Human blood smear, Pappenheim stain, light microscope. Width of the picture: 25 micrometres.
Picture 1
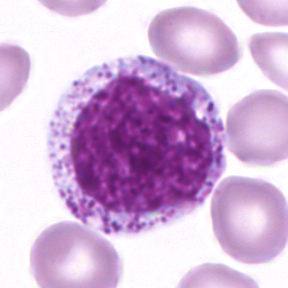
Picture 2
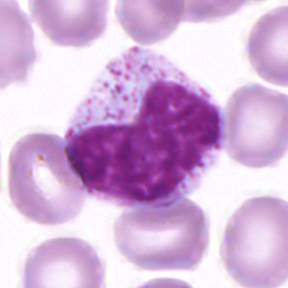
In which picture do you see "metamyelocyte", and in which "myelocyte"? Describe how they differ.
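Picture 1 shows a myelocyte and picture 2 a metamyelocyte. In picture 2 the upper edge of the nucleus carries a notch.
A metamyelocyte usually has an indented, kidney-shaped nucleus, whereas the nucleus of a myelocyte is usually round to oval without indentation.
In the myelocyte the nucleus, about 13 micrometres across, fills most of the cell and leaves only a narrow rim of cytoplasm inside a round, smooth outline. In the metamyelocyte the nucleus takes up about 60% of the cell's area and lies in the lower part, so most of the cytoplasm is at the upper left. The granules look different too: small and dark purple in the myelocyte, fine and reddish-purple in the metamyelocyte. In both cells the cytoplasm is very pale, almost colourless.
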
